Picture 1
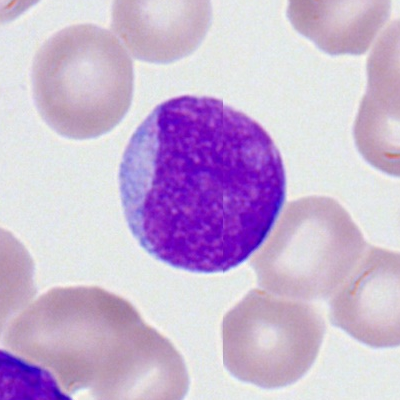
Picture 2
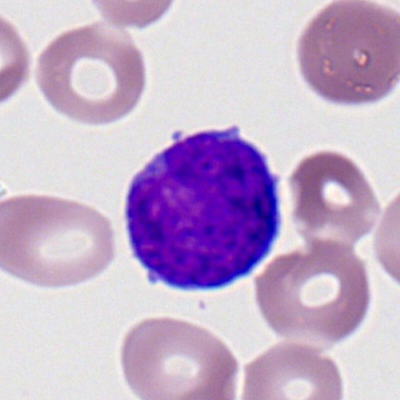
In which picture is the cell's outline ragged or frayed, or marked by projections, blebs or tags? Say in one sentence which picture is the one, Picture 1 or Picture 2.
Picture 2 is where the cell's outline is rough.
